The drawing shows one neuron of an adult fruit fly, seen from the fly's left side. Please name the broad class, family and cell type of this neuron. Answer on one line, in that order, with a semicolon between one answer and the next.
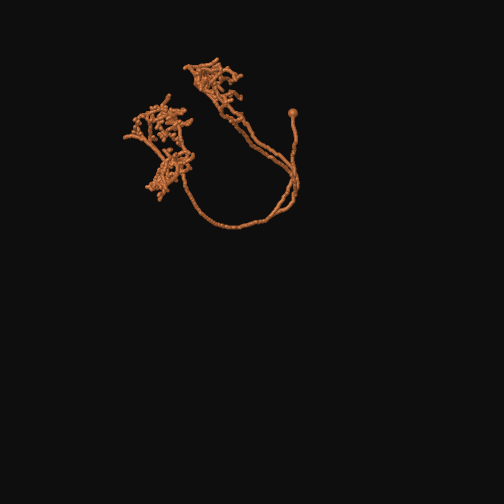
central-brain intrinsic neuron; hemilineage DM1_antero_dorsal; CRE096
